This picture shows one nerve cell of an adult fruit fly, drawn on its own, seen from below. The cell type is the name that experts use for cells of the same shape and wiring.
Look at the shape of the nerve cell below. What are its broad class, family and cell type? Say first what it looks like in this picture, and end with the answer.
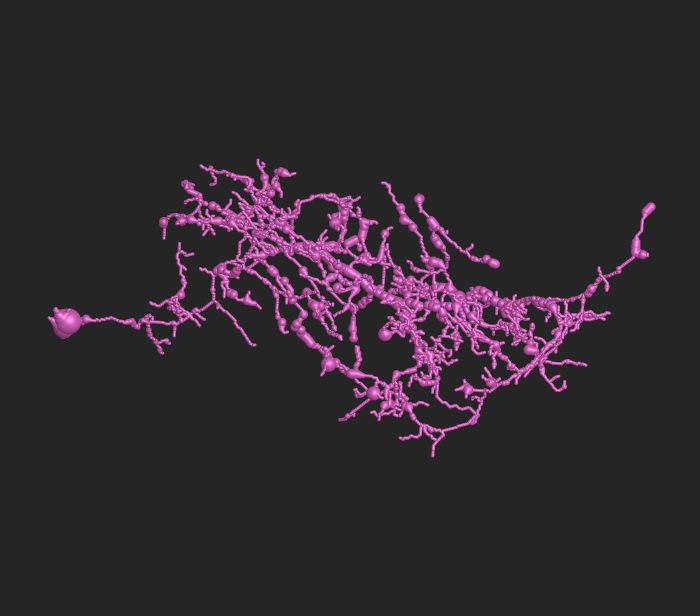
The cell body can be seen on the left of the picture. The picture shows more than a hundred branch ends. This is a central-brain intrinsic neuron. Its family is hemilineage TRdl_b. The cell type is GNG176.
